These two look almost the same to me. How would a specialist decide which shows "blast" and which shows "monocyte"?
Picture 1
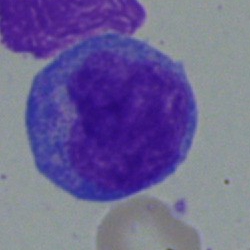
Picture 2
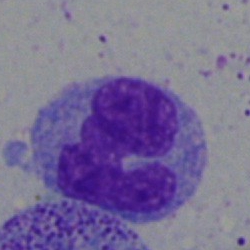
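Let's start with which is which: picture 1 is the blast, and picture 2 is the monocyte. In the monocyte, the nucleus is deeply indented by a notch that cuts in from the right side.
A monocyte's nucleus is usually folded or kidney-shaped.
The blast's nucleus, by contrast, sits off-centre toward the right of a round cell with a smooth edge. Now the cytoplasm: in the blast it stains deep blue, with a paler area beside the nucleus on its left and no distinct granules. In both cells the rim of cytoplasm is wider on the left, and the monocyte also has a small pale blue bleb protruding from its left edge. The monocyte's chromatin is dark purple and moderately condensed, with a patchy texture, and you won't find nucleoli in it.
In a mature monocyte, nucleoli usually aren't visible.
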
